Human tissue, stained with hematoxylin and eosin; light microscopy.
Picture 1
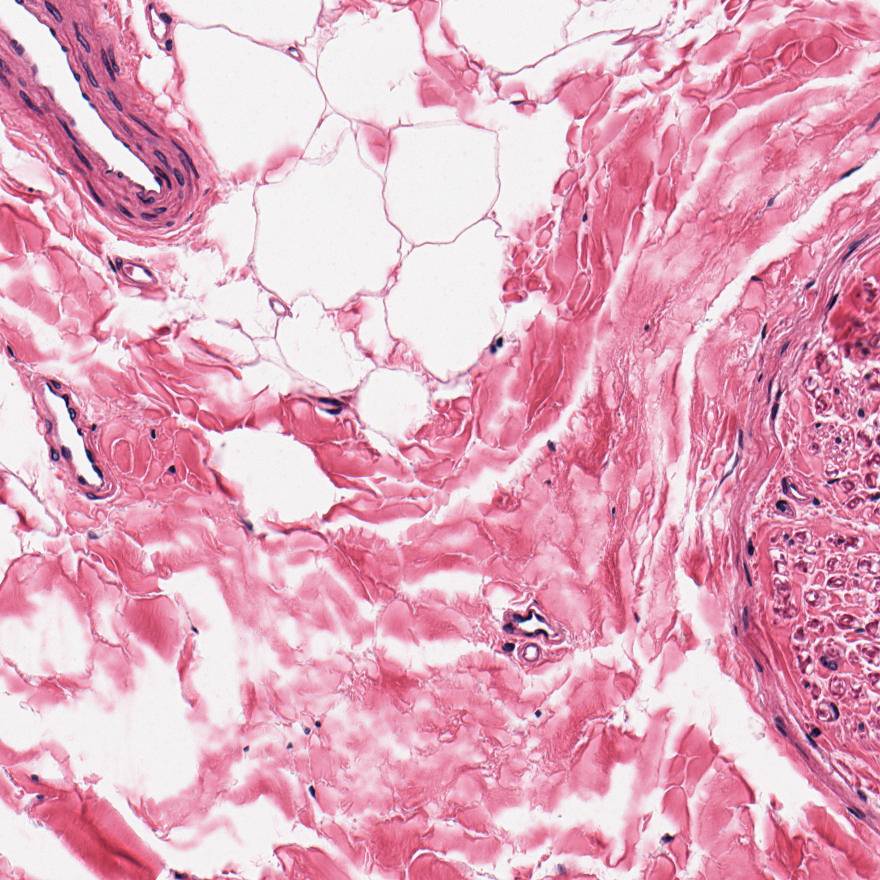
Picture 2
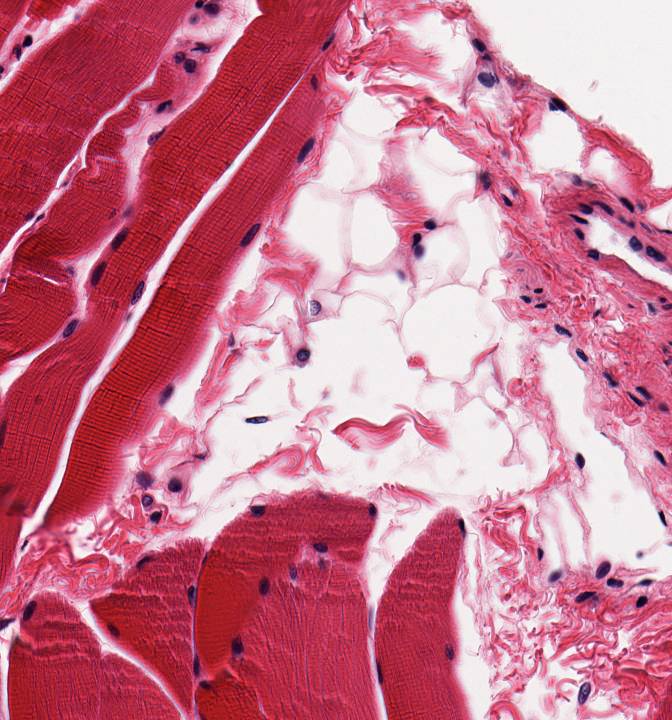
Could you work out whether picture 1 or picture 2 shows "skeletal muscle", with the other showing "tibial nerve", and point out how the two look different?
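Picture 1 shows tibial nerve, and picture 2 shows skeletal muscle. In picture 1, eosinophilic fibrous bundles running in varied directions occupy most of the field, and the nuclei among them are sparse, small and dark. A group of adipocytes, seen as large empty polygonal spaces bounded by thin membranes, sits in the upper centre. At the right edge, a rounded bundle of many small round profiles is wrapped in a layered sheath that contains flattened nuclei. Picture 2 differs in having lengthwise muscle fibres with fine transverse cross-striations, and their nuclei are flattened ovals placed at the fibre edges. Its centre holds loose connective tissue of thin pink strands around clear spaces, while wavy pink collagen bundles with scattered elongated dark nuclei run along the right side.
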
